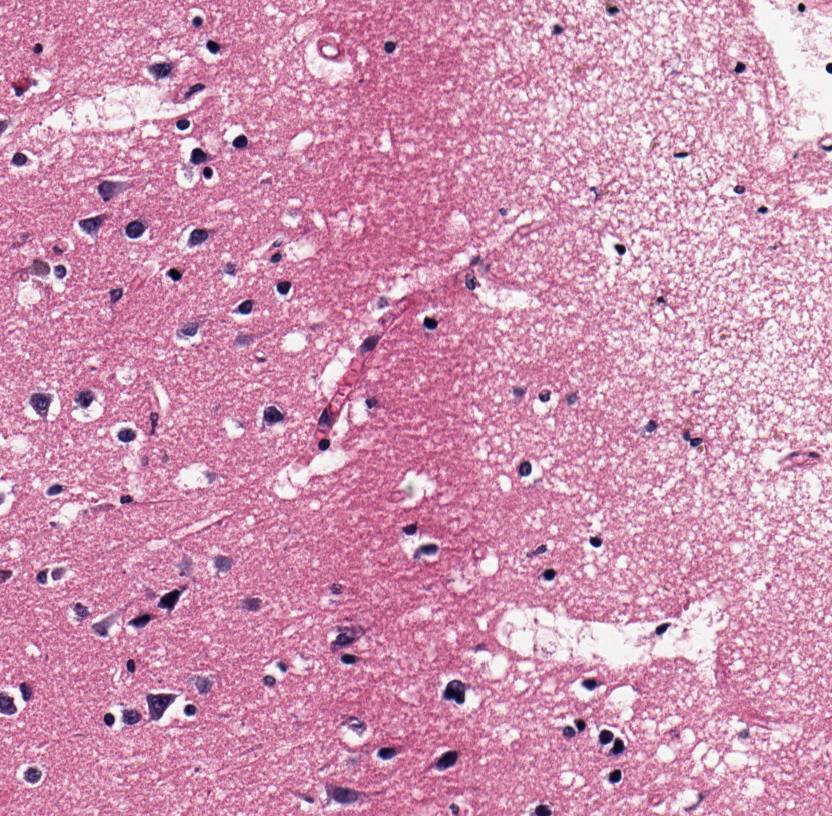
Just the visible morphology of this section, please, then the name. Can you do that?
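Left half more cellular; right half paler, sparsely cellular. Right half background: pink, riddled with many small round clear vacuoles, most marked upper right. Angular, triangular neuronal cell bodies, purple cytoplasm, scattered mainly in left half. Small round dark-staining nuclei throughout, many in a clear halo. Name: cerebral cortex.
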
